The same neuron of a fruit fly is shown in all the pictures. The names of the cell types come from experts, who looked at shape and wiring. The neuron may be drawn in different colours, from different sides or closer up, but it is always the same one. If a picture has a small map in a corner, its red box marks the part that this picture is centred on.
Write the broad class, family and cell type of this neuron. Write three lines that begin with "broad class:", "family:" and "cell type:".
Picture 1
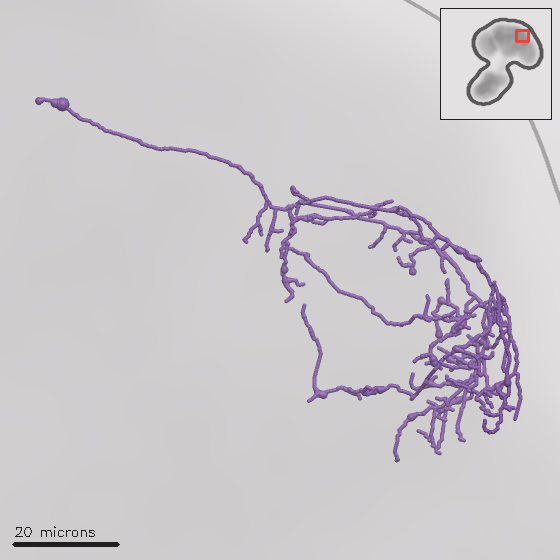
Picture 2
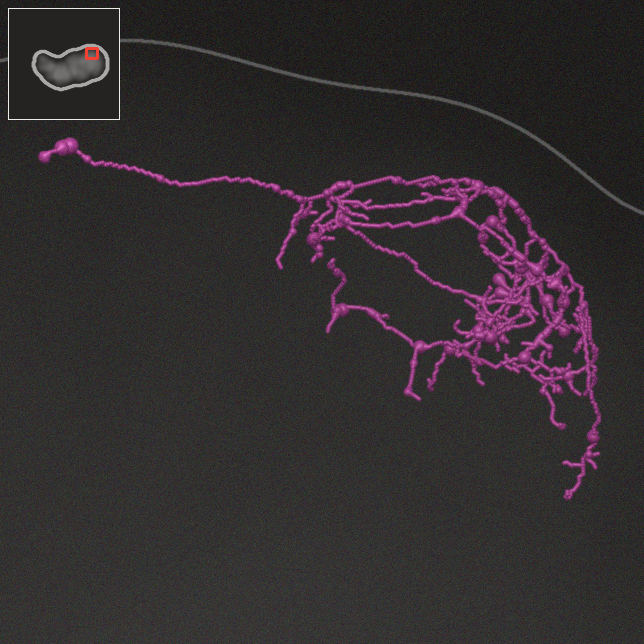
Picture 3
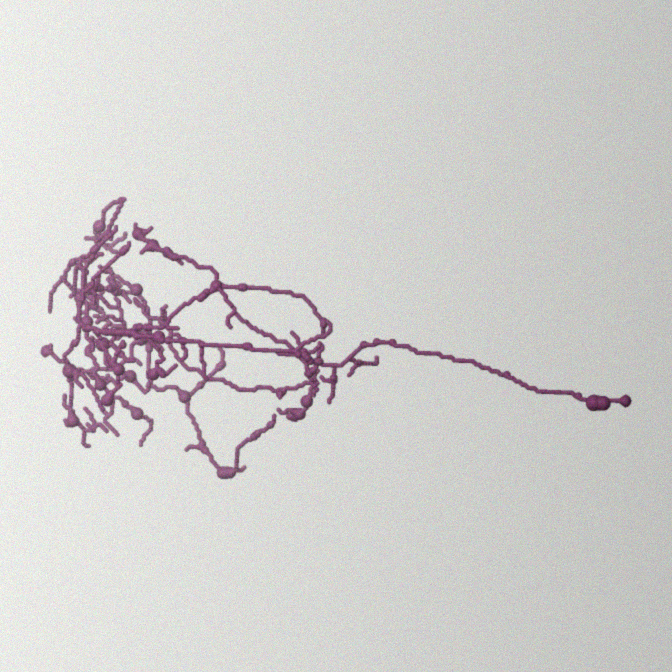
broad class: central-brain intrinsic neuron
family: hemilineage LHd2
cell type: LHPD3a2_b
